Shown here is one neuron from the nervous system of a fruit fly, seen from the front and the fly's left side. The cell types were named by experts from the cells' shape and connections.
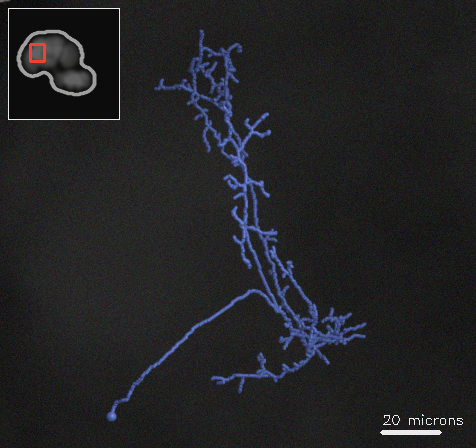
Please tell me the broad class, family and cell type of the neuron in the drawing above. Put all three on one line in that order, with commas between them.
central-brain intrinsic neuron, hemilineage LALa1_posterior, WEDPN7A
